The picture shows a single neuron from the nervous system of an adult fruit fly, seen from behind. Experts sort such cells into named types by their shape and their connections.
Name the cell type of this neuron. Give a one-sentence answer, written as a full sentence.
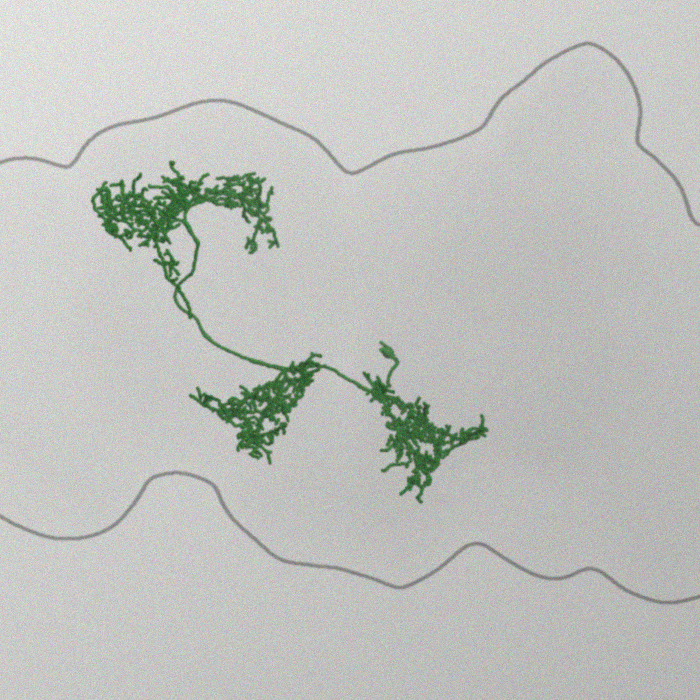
The type assigned to this neuron is mALB1.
